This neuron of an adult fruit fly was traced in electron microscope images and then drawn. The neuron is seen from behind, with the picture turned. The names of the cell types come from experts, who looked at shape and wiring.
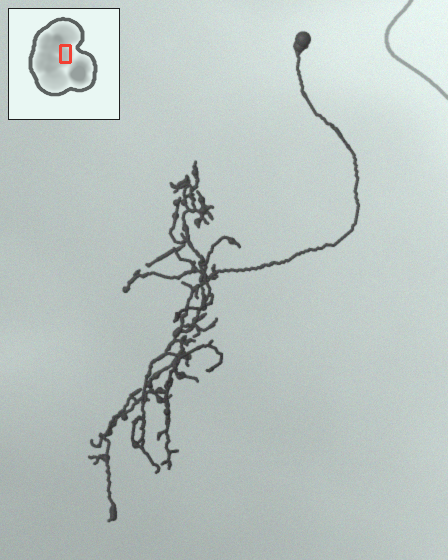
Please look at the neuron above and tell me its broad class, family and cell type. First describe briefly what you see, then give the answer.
The picture shows dozens of branch ends. As drawn here it is taller than it is wide. It is a central-brain intrinsic neuron. Its family is hemilineage TRdm. Its cell type is GNG425.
